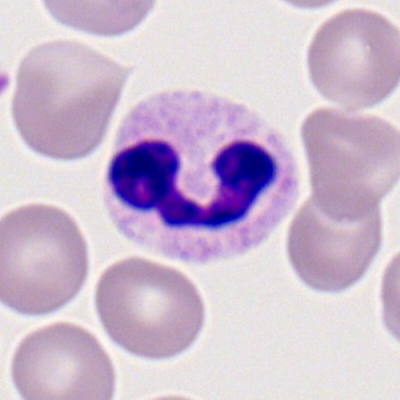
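Segmented neutrophil, the cell in the middle of the smear. Its outline looks round and smooth, with no surface projections that I can find. The nucleus forms a curved U-shaped band, its open side facing upward; the two ends are swollen and joined by a thinner lower segment. Around it, the cytoplasm is plentiful and pale pink-lilac.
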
